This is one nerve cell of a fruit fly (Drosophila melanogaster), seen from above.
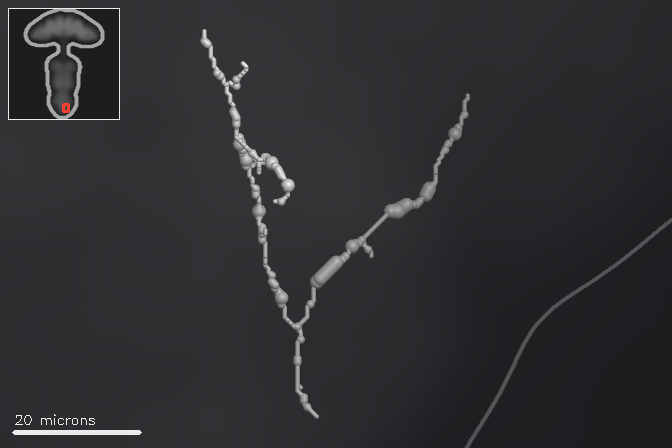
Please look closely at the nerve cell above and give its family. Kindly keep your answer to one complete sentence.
The nerve cell is sorted into family class mechanosensory tactile.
